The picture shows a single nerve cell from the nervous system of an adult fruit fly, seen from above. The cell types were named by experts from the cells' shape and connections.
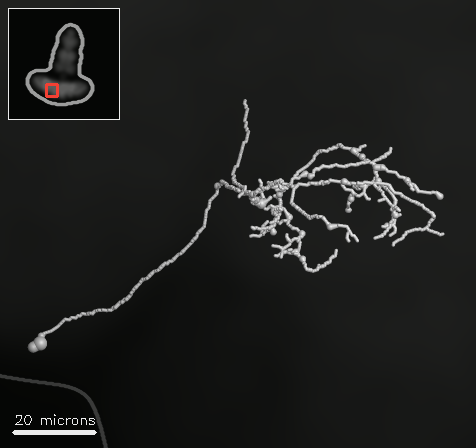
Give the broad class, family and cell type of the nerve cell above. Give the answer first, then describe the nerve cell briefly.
Its broad class is central-brain intrinsic neuron. Its family is hemilineage LALa1_anterior. Its cell type is CB2066. The cell body can be seen at the lower left of the picture. From left to right in the picture it spans about 100 microns. The picture shows dozens of branch ends.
